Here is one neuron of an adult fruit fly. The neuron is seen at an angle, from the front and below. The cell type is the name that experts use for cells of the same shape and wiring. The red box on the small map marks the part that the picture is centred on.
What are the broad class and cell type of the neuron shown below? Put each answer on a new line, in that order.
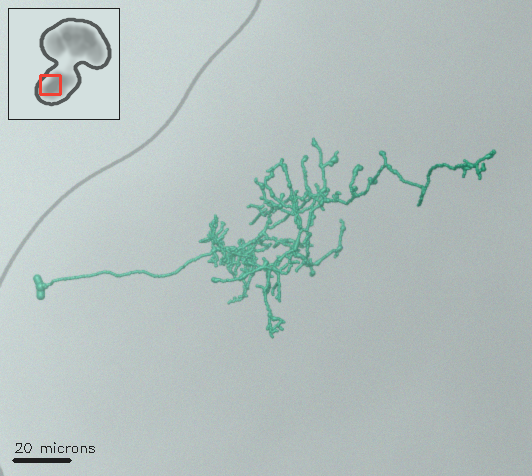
nerve-cord intrinsic neuron
INXXX390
